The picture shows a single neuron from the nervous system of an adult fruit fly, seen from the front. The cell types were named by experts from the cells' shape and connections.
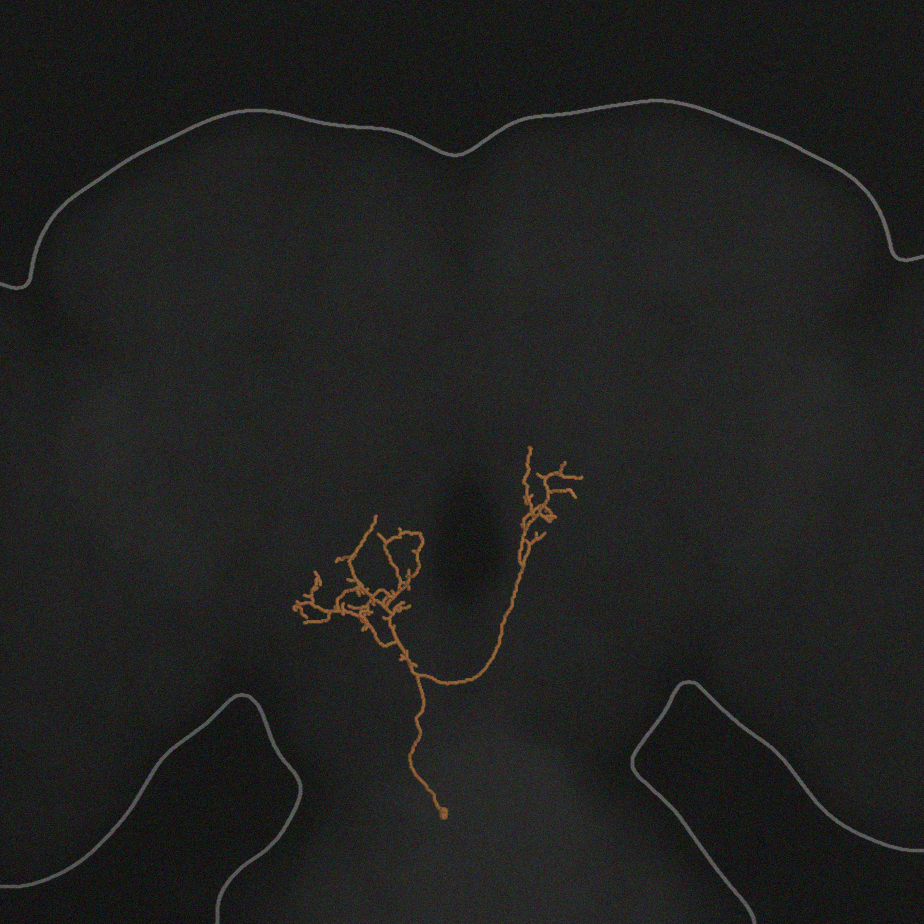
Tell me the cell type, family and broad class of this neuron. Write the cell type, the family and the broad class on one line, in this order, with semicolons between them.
GNG413; hemilineage LB3; central-brain intrinsic neuron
